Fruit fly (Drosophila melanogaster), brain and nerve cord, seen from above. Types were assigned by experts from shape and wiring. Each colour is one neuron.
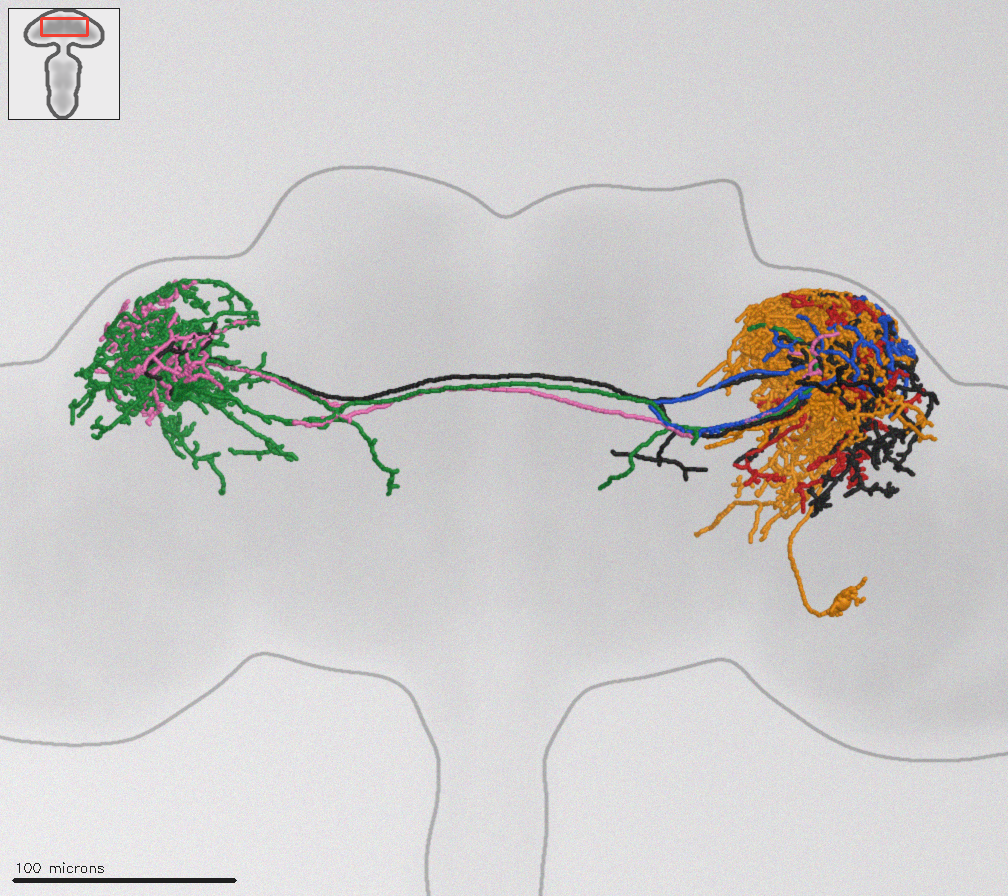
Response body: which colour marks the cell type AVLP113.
pink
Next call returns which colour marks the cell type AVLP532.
orange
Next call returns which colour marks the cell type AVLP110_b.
green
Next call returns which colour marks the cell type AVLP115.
blue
